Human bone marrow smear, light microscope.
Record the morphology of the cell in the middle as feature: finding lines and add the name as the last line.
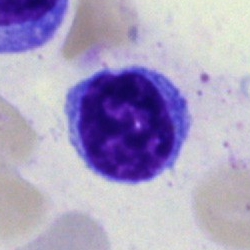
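Cell outline: roughly round
Chromatin: dark purple, clumped, paler patches between the clumps
Cytoplasm: thin blue rim around the nucleus
Cell type: lymphocyte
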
